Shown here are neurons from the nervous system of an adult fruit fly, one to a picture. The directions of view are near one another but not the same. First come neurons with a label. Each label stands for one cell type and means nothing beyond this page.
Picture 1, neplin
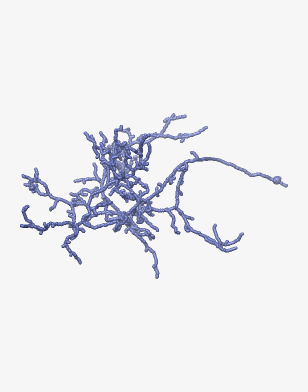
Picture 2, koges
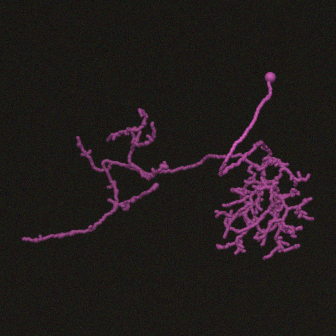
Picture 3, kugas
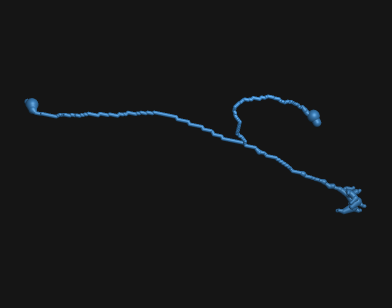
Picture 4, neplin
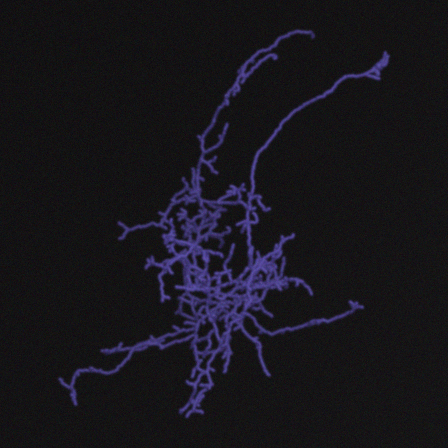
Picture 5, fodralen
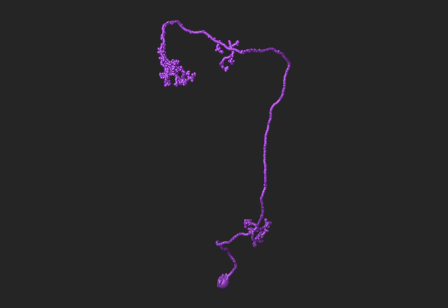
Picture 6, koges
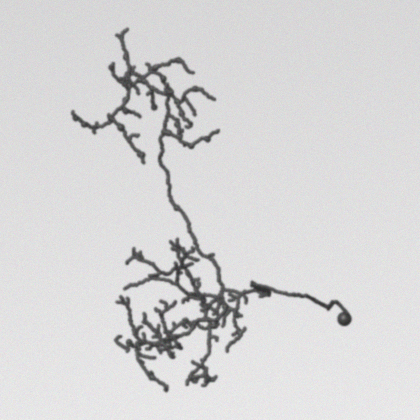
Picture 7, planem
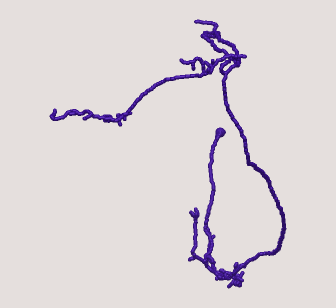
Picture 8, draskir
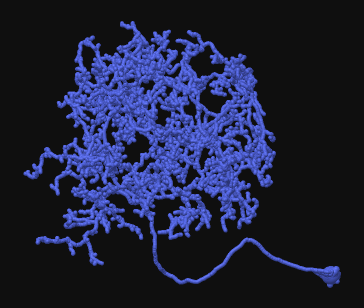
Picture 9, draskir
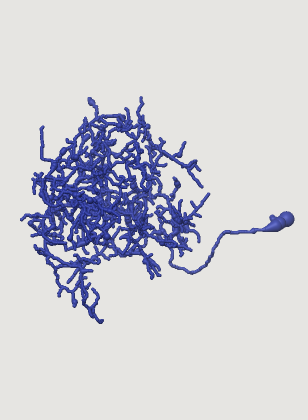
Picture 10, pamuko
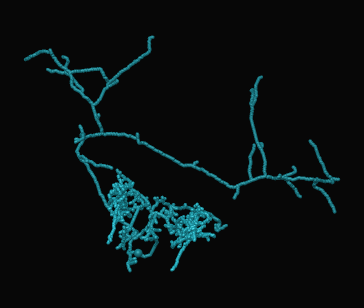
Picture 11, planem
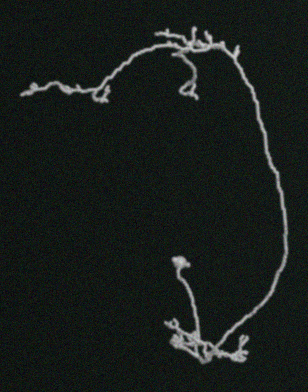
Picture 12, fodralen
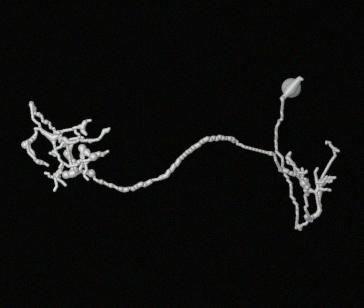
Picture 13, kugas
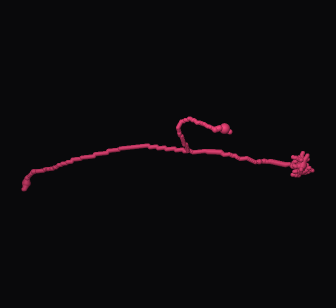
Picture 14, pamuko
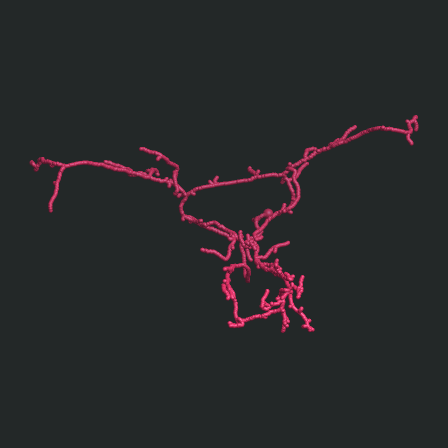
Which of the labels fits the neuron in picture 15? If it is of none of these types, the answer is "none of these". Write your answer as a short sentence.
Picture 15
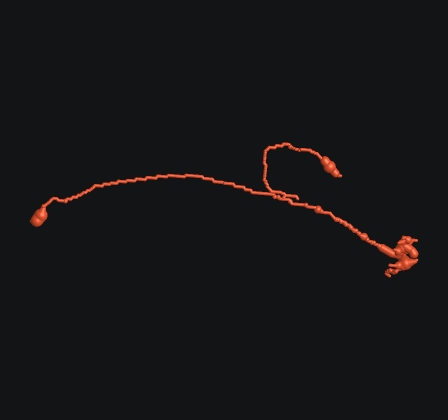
It belongs to kugas.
